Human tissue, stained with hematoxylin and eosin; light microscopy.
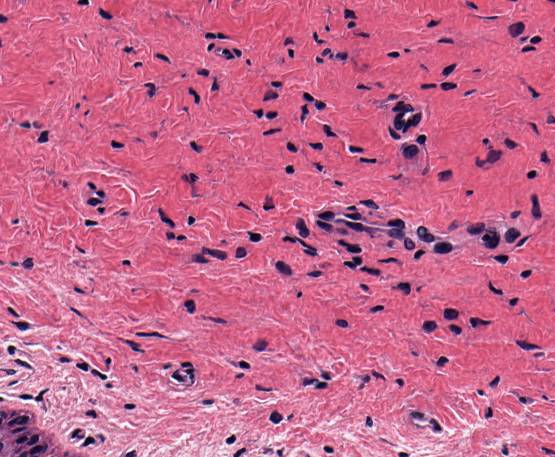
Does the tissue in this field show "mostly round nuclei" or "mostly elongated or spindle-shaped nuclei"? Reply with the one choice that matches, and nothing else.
Mostly elongated or spindle-shaped nuclei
